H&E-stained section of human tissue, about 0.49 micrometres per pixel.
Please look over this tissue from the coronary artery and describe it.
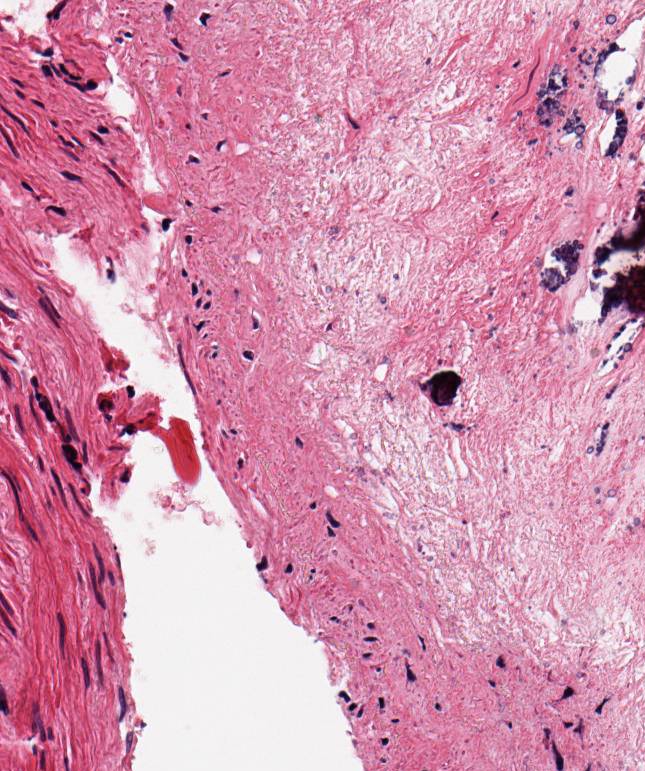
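So: a white empty cleft runs from top to bottom centre-left, a narrow dense band to its left, a broad paler area to its right. The band holds strongly eosinophilic fibres running roughly top to bottom, elongated dark nuclei along them. Then dark, almost black granular clumps near the upper right edge, one rounded dark clump mid-right.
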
